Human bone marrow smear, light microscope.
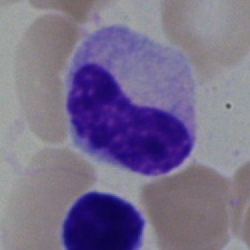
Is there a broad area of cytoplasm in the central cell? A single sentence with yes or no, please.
Yes, around the nucleus lies a broad area of cytoplasm.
